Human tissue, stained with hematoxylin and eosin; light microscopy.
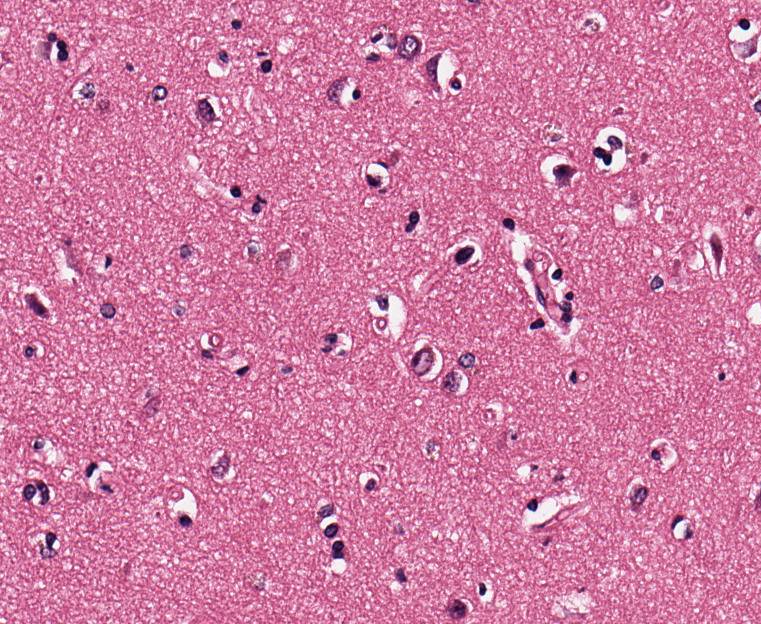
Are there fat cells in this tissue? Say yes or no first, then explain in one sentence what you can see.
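No. No fat cells or muscle fibres are present in the field.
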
